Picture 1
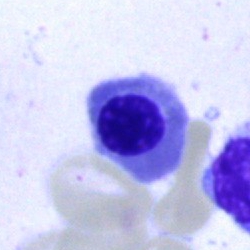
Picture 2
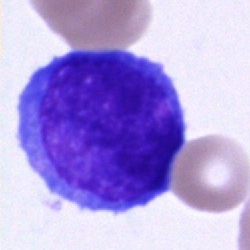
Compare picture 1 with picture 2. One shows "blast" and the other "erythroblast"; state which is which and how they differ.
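The erythroblast is in picture 1, the blast in picture 2. Chromatin: dark purple and coarsely clumped in the erythroblast, fine and evenly spread in the blast.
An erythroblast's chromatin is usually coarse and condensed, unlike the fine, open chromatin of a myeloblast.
Nucleoli: none can be seen in the erythroblast.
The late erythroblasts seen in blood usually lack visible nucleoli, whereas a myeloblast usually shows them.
Cytoplasm: the erythroblast has a moderately abundant amount staining an even medium blue, its widest band on the lower right because the nucleus sits off-centre toward the upper left; the blast has only a narrow deep blue rim, widest on the left side.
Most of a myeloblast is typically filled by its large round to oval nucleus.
Outline: somewhat angular in the erythroblast rather than smoothly round; roughly round in the blast, with a finely bumpy, irregular edge. Granules: none are visible in the cytoplasm of either cell.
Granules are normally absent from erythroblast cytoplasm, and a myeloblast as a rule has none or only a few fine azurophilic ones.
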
